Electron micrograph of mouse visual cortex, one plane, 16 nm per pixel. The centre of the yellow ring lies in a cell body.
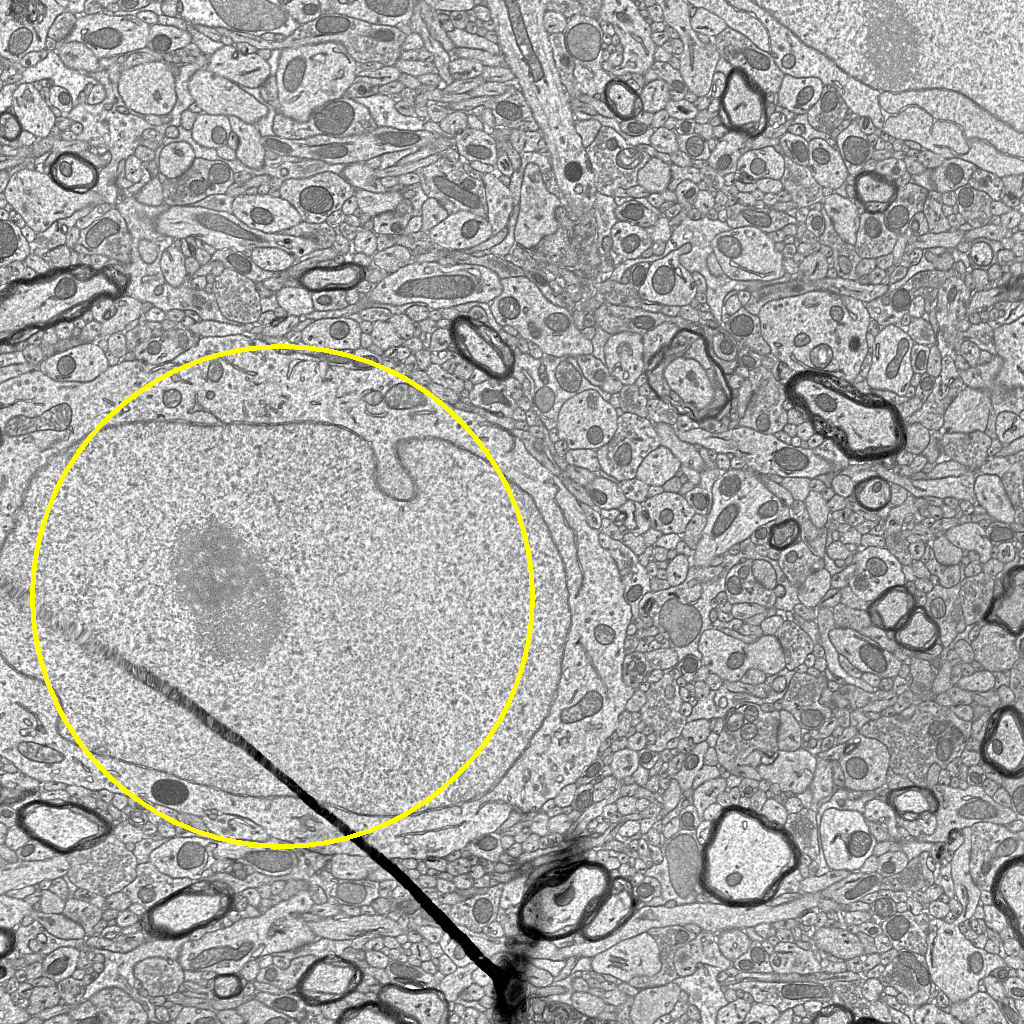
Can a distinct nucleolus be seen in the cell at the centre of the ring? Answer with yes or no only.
Yes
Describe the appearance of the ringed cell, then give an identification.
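A large, pale nucleus occupies most of the ring. Its envelope bears one deep, narrow infolding at the upper right. The cytoplasm, free of stacked rough endoplasmic reticulum, holds one dark oval body below and left of the nucleus. This is an excitatory neuron.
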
